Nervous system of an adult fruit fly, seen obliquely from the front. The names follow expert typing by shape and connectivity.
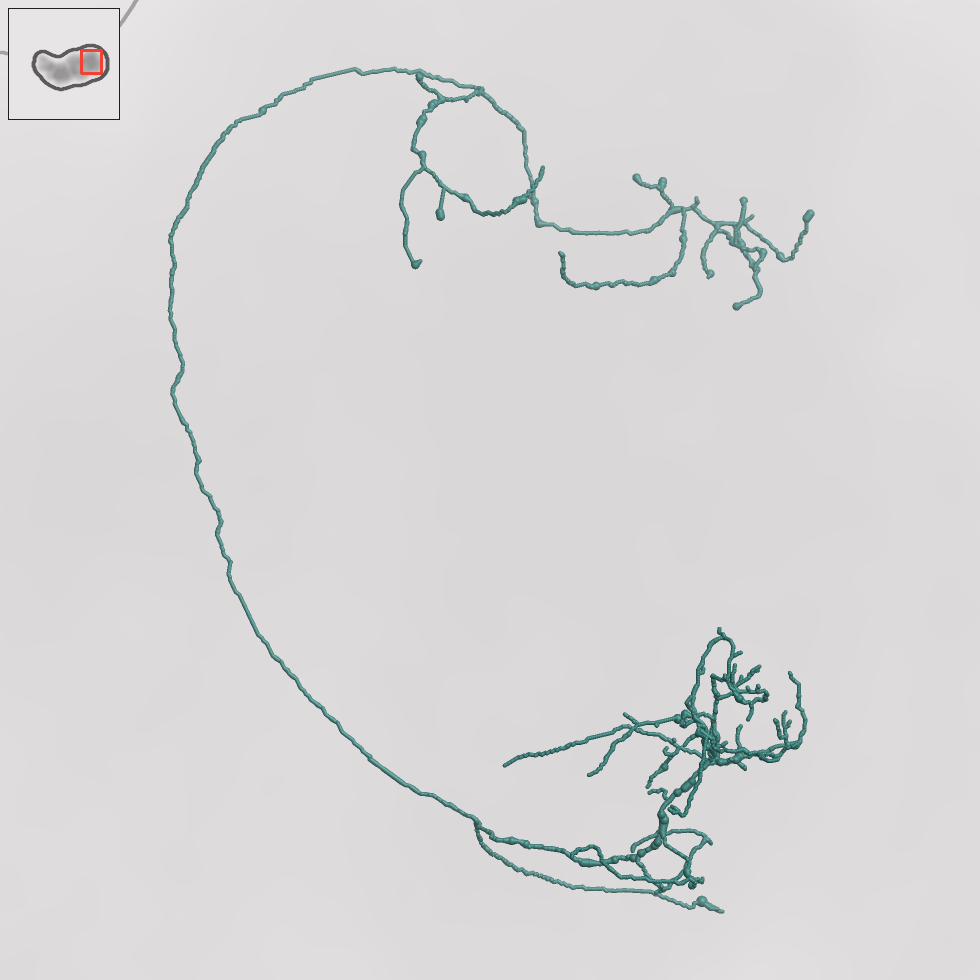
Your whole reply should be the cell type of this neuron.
M_lvPNm43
